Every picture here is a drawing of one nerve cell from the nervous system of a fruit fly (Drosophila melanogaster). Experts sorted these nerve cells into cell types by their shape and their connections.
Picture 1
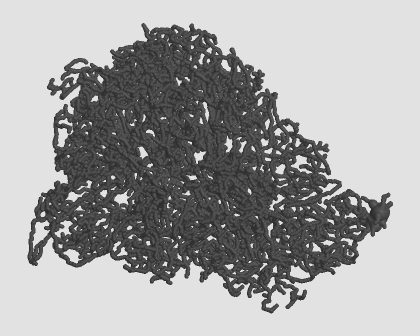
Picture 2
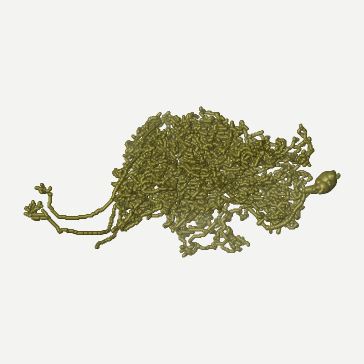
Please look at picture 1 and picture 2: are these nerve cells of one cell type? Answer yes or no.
yes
